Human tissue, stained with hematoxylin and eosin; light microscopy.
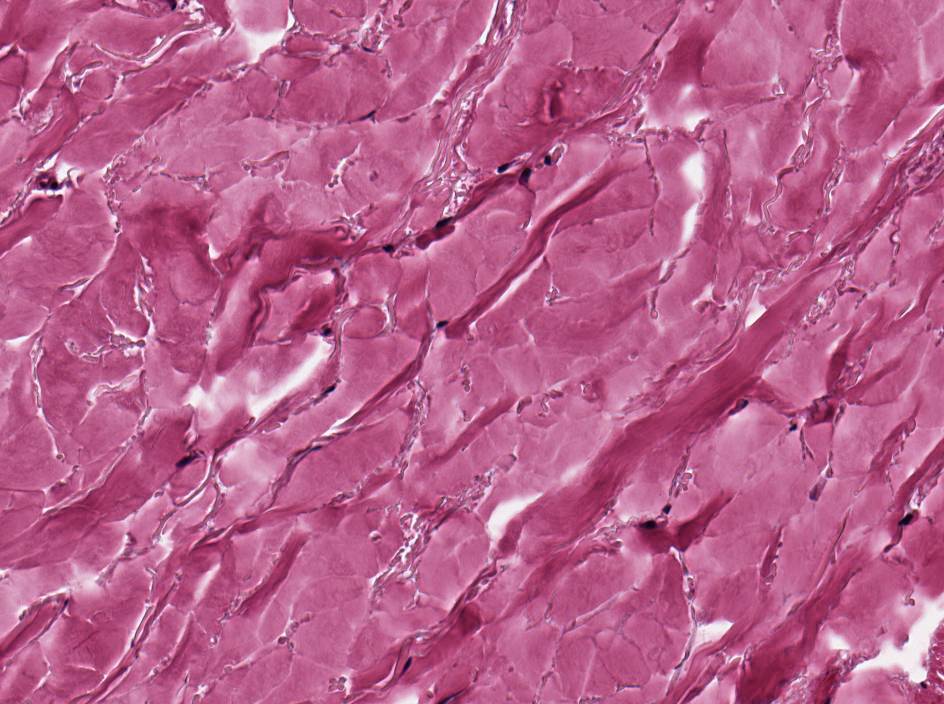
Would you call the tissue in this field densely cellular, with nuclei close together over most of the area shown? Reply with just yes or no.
No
